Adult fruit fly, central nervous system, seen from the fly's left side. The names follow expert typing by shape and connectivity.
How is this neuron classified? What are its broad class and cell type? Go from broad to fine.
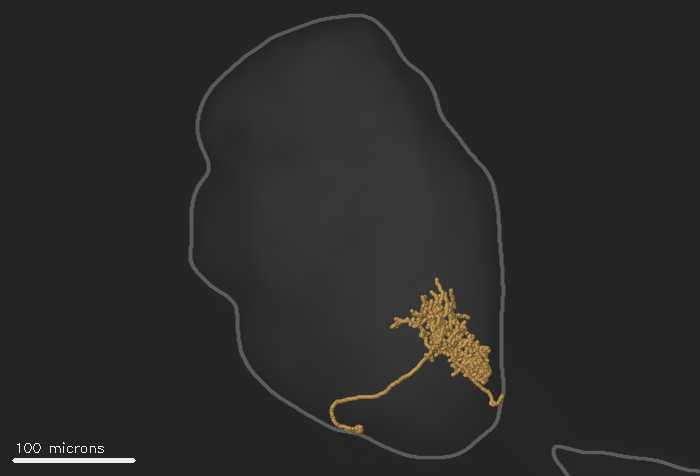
motor neuron of the brain; GNG647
